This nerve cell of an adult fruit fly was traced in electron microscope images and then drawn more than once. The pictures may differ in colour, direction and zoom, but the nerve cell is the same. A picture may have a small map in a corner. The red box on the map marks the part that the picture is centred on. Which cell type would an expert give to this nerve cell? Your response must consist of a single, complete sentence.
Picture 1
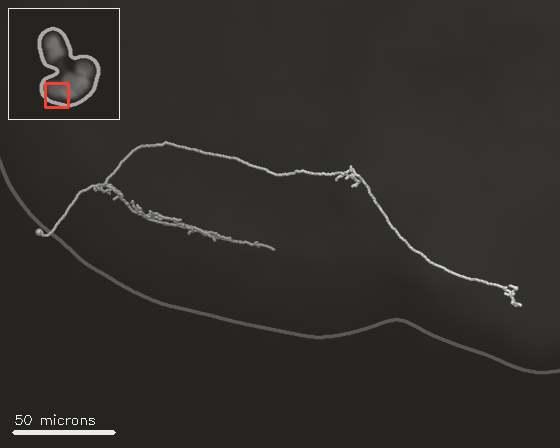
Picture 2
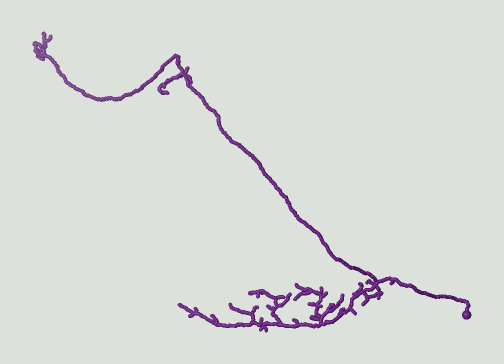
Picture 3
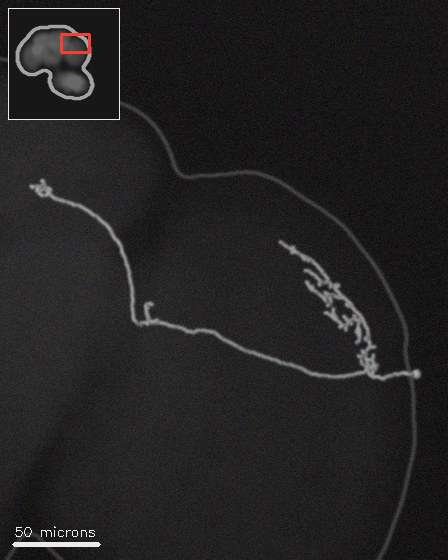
The cell type of this nerve cell is MeTu4e.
